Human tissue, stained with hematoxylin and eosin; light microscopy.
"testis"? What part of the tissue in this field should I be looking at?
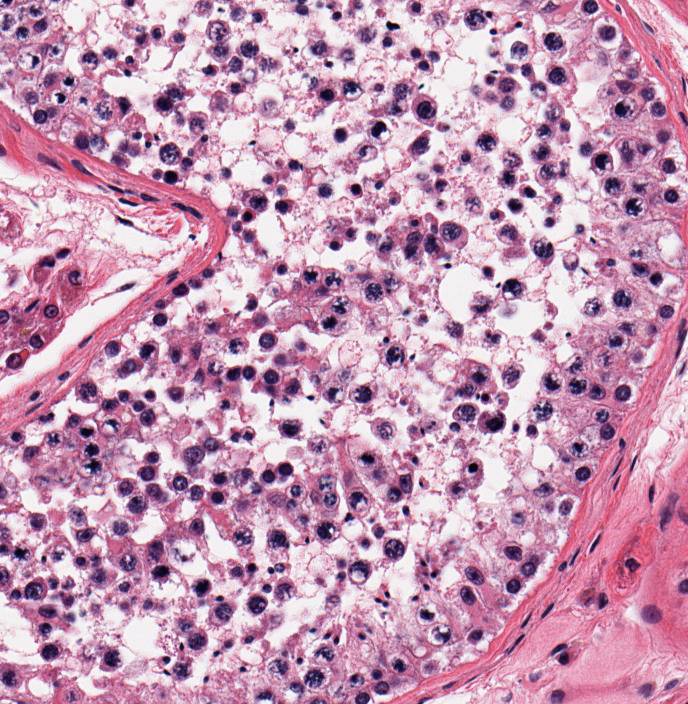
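The tissue is testis. A large rounded unit bounded by a pink wall occupies most of the field. It is filled with many round cells whose nuclei have dark, coarsely clumped chromatin, and most of these cells have pale pink to clear cytoplasm. Many small clear spaces lie between the cells throughout the unit, giving it a loose, frothy look.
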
